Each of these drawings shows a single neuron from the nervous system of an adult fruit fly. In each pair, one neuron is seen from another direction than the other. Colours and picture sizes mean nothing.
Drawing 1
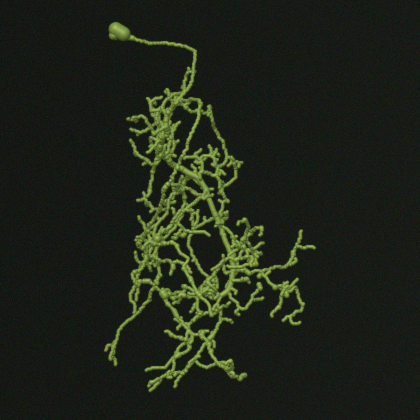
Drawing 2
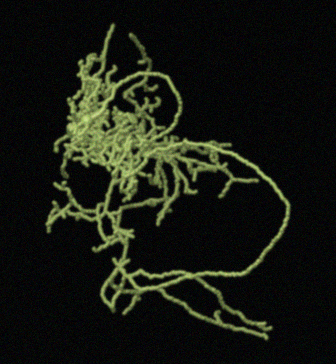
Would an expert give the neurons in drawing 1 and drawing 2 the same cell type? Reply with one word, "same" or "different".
different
